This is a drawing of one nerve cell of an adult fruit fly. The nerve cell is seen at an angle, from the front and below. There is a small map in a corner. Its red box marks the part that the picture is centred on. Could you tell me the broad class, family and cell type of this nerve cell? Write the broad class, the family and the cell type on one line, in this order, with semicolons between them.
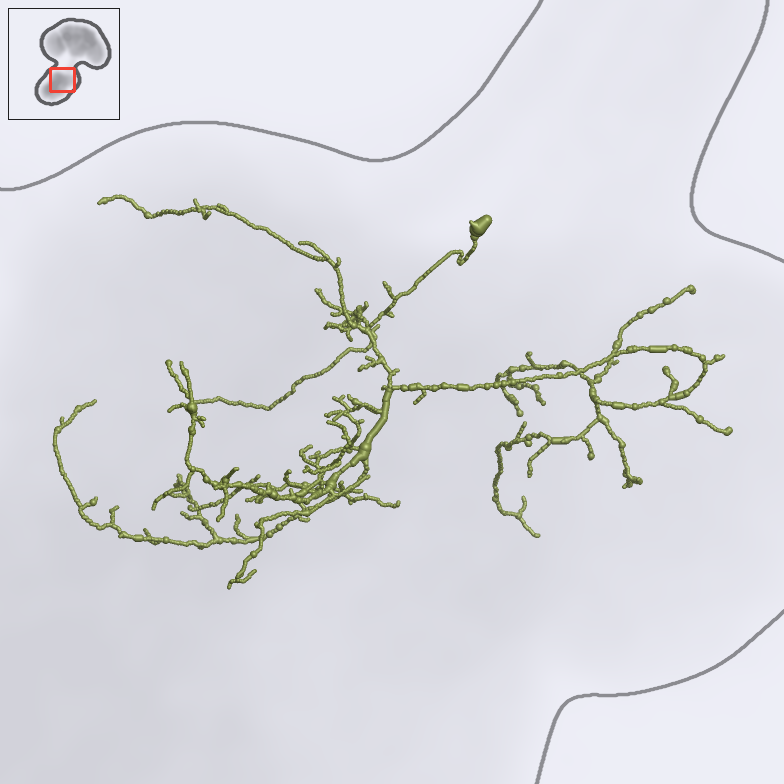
nerve-cord intrinsic neuron; hemilineage 01A; IN01A040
